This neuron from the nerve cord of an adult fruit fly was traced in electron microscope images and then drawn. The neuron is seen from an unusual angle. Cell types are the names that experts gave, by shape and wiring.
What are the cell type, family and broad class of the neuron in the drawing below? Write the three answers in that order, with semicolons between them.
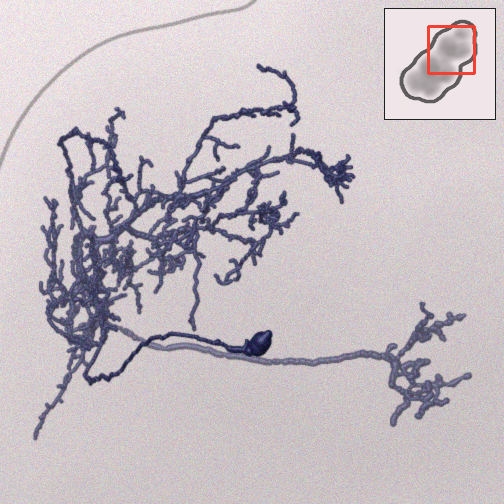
IN14B006; hemilineage 14B; nerve-cord intrinsic neuron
